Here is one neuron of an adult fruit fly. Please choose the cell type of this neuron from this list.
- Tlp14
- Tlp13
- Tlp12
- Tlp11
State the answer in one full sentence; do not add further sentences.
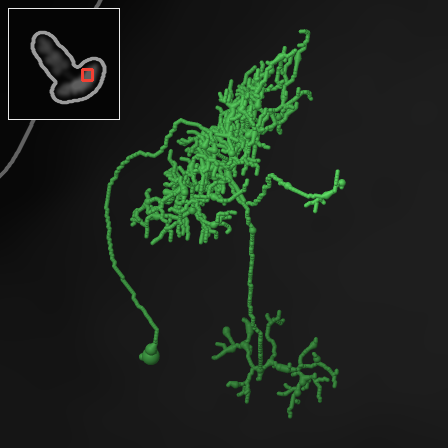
It is Tlp13 that is the cell type of the neuron.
